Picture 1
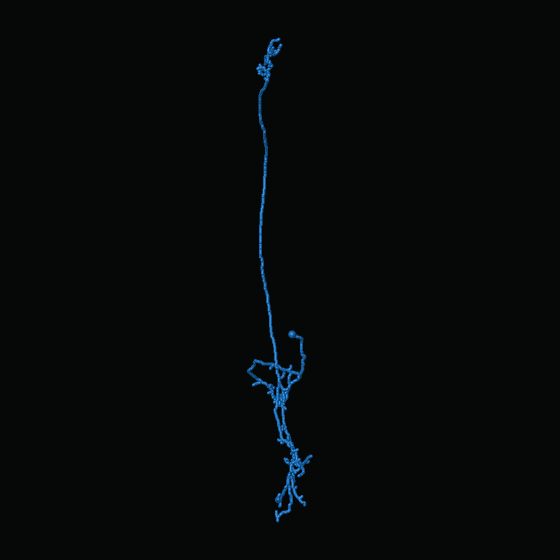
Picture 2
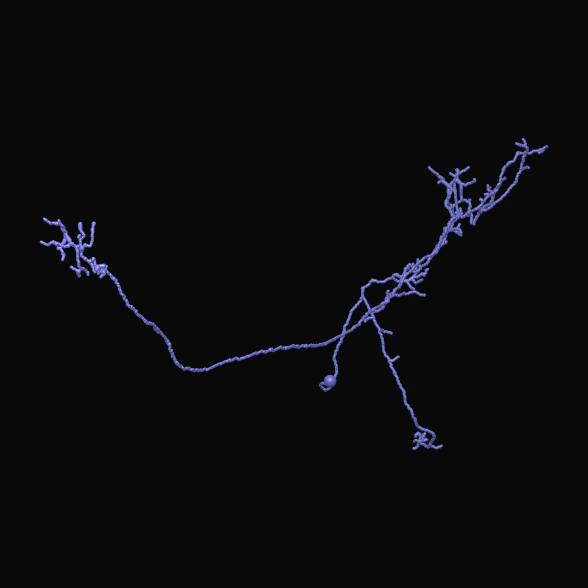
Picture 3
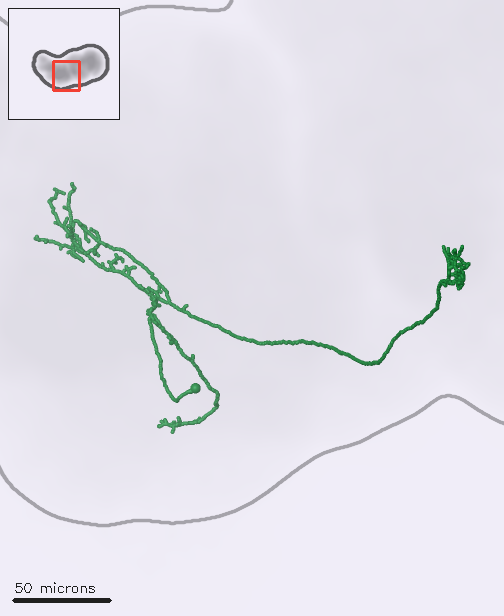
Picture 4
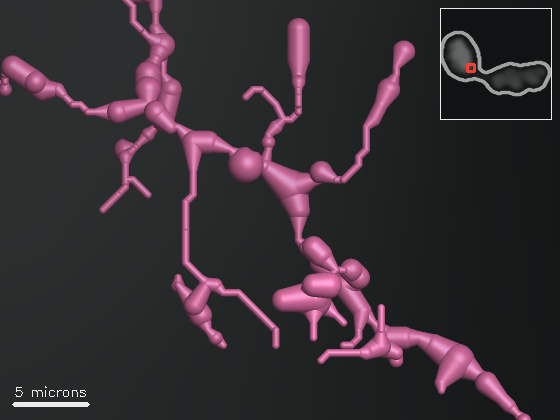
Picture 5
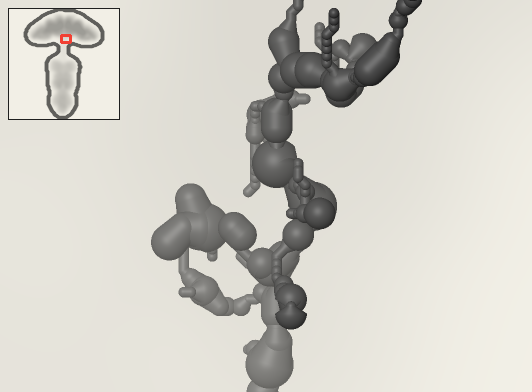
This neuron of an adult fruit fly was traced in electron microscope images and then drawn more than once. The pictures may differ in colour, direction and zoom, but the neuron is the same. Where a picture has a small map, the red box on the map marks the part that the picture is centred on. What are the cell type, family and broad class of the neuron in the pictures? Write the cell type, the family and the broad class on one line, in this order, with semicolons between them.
AN16B078_d; hemilineage 16B; ascending neuron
